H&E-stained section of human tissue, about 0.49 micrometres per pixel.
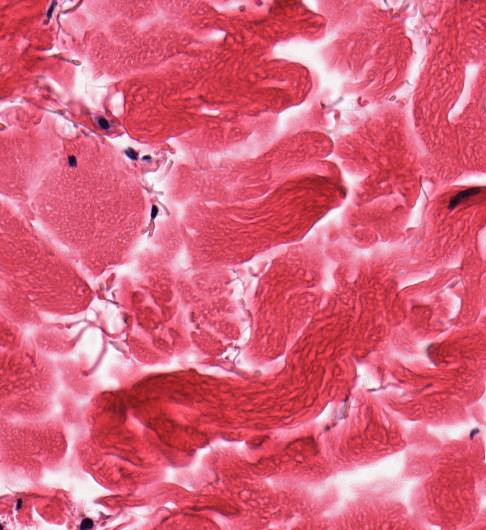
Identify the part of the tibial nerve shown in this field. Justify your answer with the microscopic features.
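Answer: epineurium. Irregular, deep pink-red bundles, cut at varying angles and separated by white gaps, fill the field. Nuclei very sparse throughout.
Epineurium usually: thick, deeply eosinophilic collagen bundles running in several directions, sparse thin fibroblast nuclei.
Bundle interiors finely mottled, not smooth. Long bundle, lower centre: wavy streaks along its length.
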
